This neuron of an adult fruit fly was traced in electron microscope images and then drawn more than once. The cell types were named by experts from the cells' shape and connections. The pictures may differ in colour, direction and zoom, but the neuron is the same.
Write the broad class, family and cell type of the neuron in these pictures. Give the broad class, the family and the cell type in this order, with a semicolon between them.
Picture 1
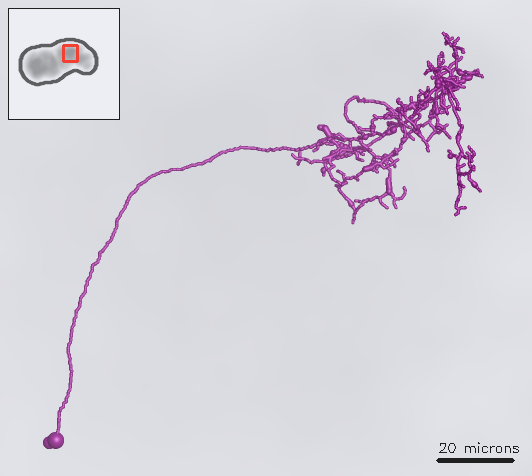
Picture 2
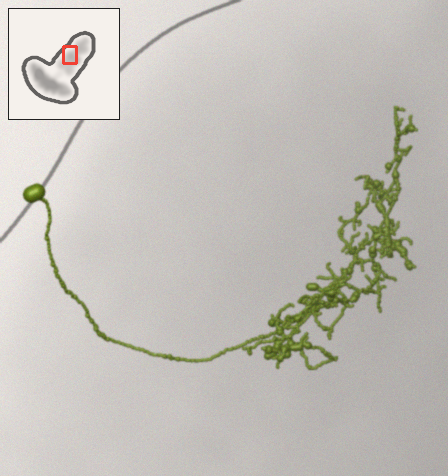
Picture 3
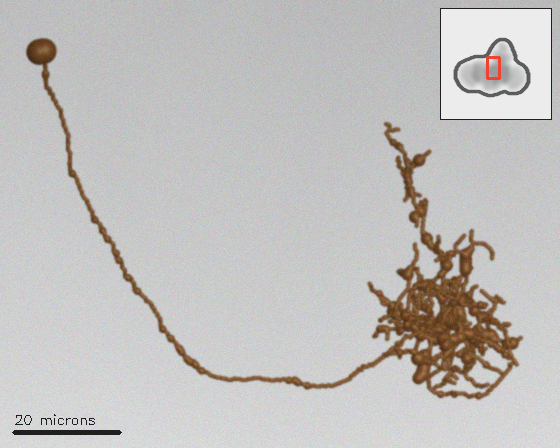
nerve-cord intrinsic neuron; hemilineage 09A; IN09A060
